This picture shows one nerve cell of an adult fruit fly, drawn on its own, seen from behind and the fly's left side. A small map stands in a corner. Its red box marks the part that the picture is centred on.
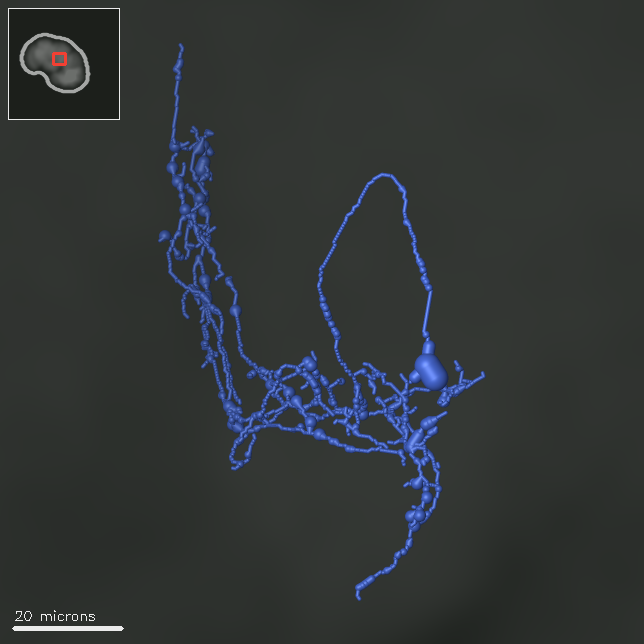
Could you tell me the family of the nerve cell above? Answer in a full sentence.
The family is hemilineage DM5_ventral.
